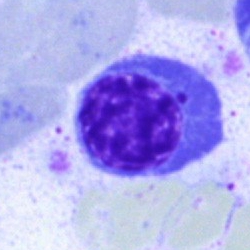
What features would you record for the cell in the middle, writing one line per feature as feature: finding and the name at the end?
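Chromatin: coarse, dark clumps, paler gaps between
Cytoplasm: no visible granules
Nuclear edge: one small dark round dot at right
Outline: smooth, no surface projections
Name: erythroblast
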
